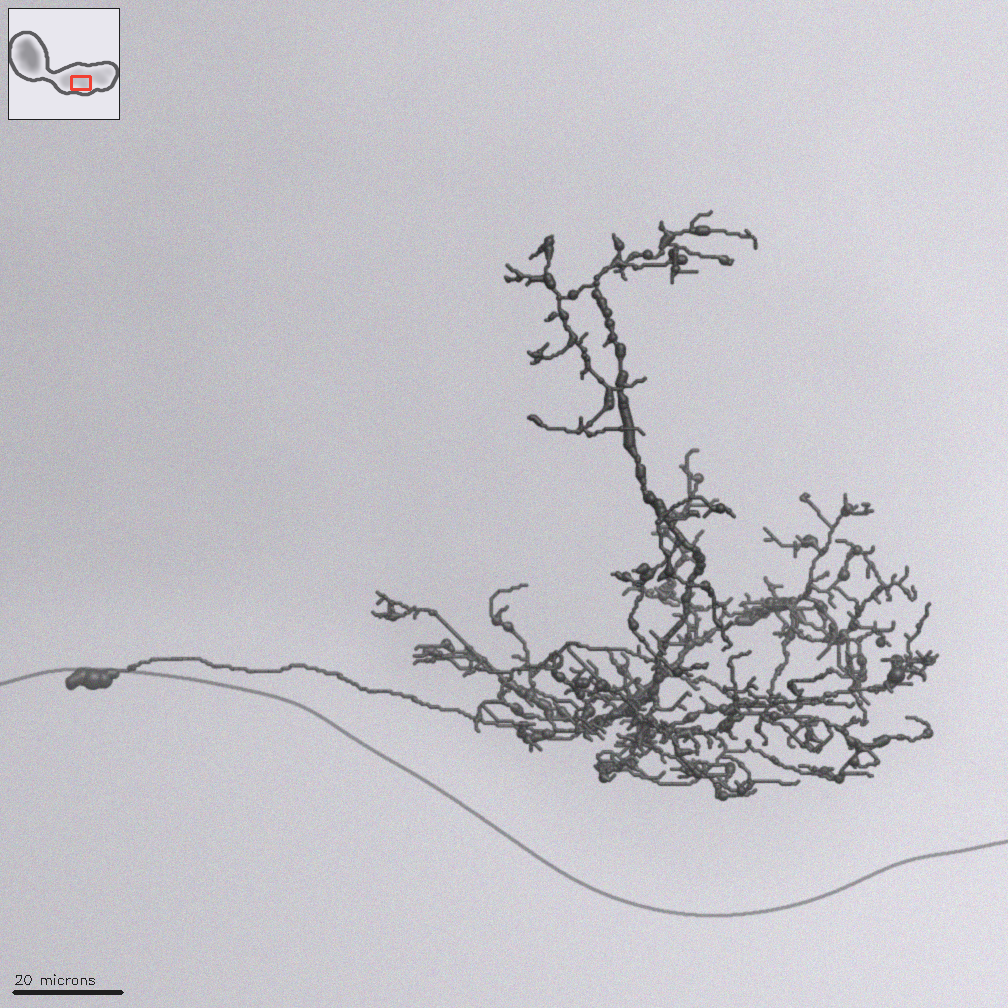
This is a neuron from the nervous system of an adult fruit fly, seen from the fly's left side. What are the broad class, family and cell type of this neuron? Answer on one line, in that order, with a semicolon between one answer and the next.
nerve-cord intrinsic neuron; hemilineage 13B; IN13B027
